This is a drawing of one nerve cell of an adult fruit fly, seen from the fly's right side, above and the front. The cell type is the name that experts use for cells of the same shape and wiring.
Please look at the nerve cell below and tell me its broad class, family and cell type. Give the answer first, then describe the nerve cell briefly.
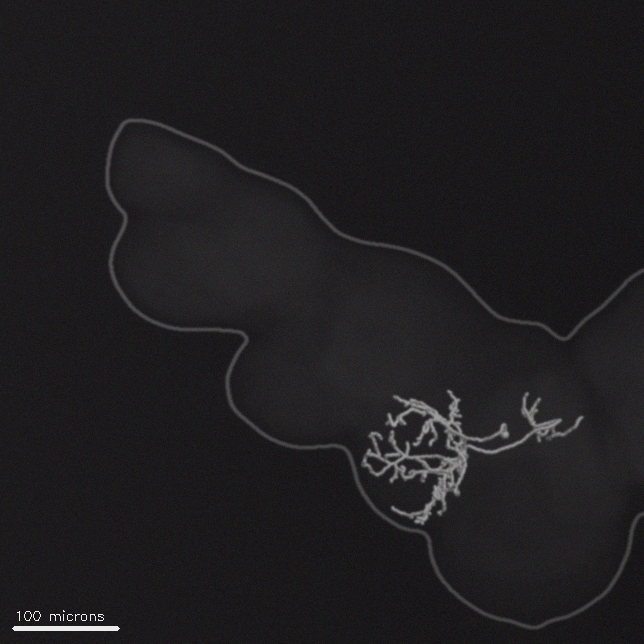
This is a nerve-cord intrinsic neuron. Its family is hemilineage 01A. It is of cell type IN01A041. From left to right in the picture it spans about 200 microns. In this view it is wider than it is tall.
